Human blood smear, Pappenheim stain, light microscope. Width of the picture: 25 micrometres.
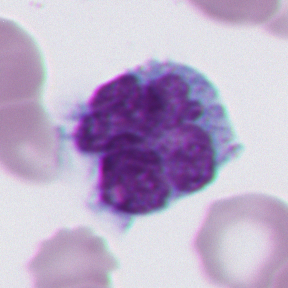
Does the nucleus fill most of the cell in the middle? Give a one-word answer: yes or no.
Yes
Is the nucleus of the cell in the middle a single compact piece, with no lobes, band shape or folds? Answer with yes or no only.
No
